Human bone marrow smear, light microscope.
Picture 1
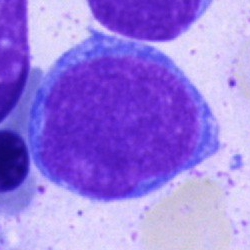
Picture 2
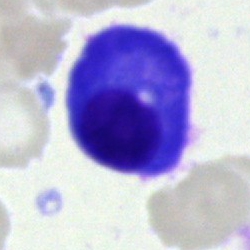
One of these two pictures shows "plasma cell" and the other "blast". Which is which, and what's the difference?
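First, the assignment: picture 1 is the blast, picture 2 the plasma cell. Outline: the blast is round to oval with a slight angular point on its right side, while the plasma cell is round to slightly oval with a fairly smooth outline. Chromatin: finely granular and evenly spread in the blast, dark purple and dense in the plasma cell.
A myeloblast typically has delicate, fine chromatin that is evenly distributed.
Cytoplasm: a thin blue rim around the nucleus in the blast, deep blue in the plasma cell.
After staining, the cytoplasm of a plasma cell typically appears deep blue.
Inclusions: the blast's cytoplasm shows neither granules nor vacuoles, whereas the plasma cell's shows no granules but has a single small clear spot at the upper right edge of the nucleus. Surroundings: pale grey red cells lie near the plasma cell, though none touches it.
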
